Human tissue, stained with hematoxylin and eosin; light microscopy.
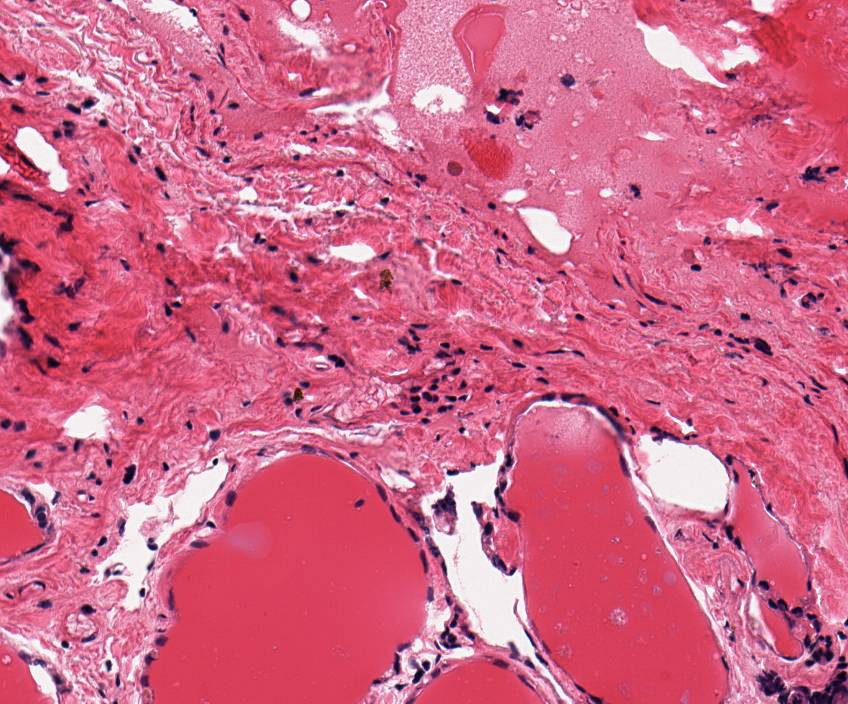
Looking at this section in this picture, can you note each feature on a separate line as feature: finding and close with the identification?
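Spaces: several, large, rounded, filled with pink material, in the lower field
Lining: thin single layer of flattened cells with flat dark nuclei
Stroma: fibrous, above the spaces; sparse, scattered, small dark elongated nuclei
Granules: a few, small, golden-brown, in the stroma near the centre
Tissue: thyroid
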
